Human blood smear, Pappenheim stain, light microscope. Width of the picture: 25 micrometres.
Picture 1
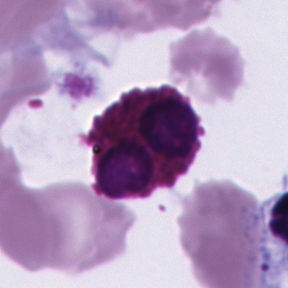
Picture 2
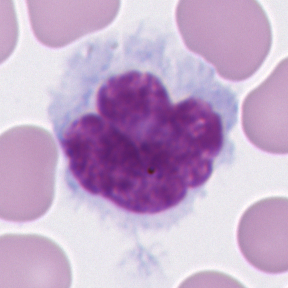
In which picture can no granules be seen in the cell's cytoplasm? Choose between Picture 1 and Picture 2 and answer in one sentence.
There are no visible granules in the cytoplasm of the cell in Picture 2.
